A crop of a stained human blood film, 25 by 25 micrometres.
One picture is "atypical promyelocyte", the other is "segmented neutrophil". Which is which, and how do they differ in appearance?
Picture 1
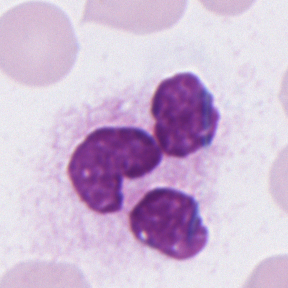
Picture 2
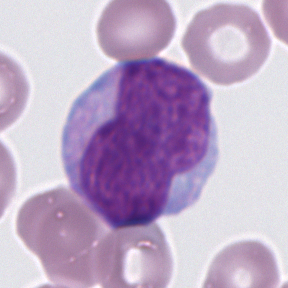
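Identity first: the segmented neutrophil is in picture 1, the atypical promyelocyte in picture 2. Granules: the pale pinkish-lilac cytoplasm in picture 1 is filled with fine, dust-like pinkish-violet granules, while no granules are visible in picture 2.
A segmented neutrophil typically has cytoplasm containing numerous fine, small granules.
Nucleus: in picture 1 the chromatin is dark purple and densely clumped, and no nucleoli can be seen in any lobe; in picture 2 a notch on the left side gives the nucleus a folded, waisted shape, about 15 by 10 micrometres, filling about 70% of the cell's area.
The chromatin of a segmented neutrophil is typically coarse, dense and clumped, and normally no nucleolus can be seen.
Outline: the outer edge in picture 1 is faint and blends into the background, whereas the cell in picture 2 is roughly round and smooth, about 15 micrometres across, with red cells touching it at its top and bottom. Shared: neither cell shows vacuoles in its cytoplasm.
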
